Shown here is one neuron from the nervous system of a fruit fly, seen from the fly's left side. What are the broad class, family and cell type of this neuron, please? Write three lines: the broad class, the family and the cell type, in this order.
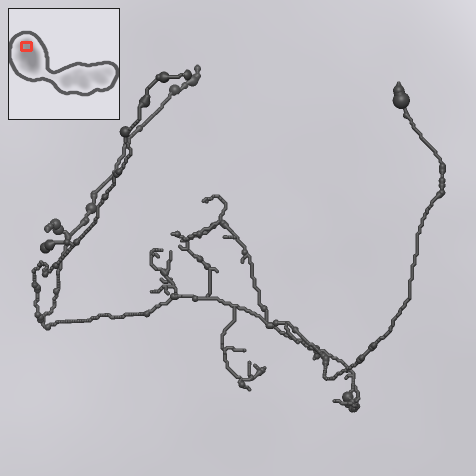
central-brain intrinsic neuron
class CX
FS3_b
